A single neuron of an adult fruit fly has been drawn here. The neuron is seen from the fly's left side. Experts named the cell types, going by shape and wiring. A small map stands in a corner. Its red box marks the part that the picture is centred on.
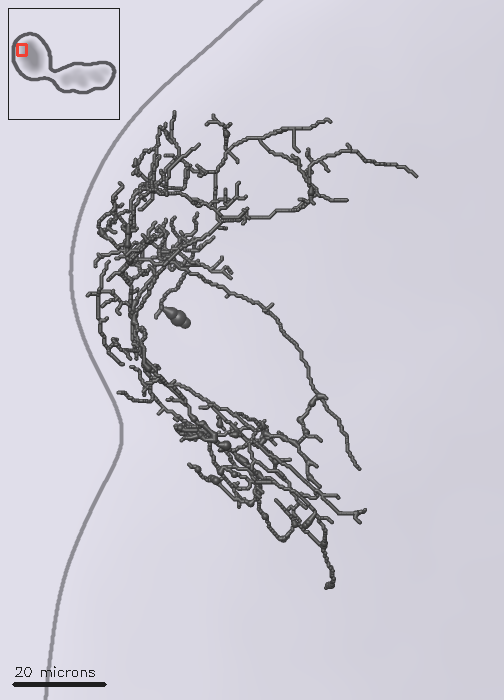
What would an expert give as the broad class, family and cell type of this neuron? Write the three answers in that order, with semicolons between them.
central-brain intrinsic neuron; hemilineage AOTUv1_medial; CRE043_a1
